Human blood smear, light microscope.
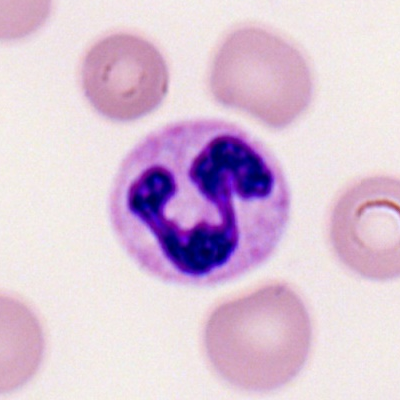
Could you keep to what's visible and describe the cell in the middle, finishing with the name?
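Round and smooth, the outline encloses abundant pale pinkish-lilac cytoplasm. Fine, faint pinkish granules lie within that cytoplasm. The chromatin is dark purple and coarsely clumped. It is a segmented neutrophil.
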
